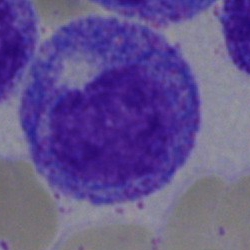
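Promyelocyte, the central cell in a stained bone marrow smear. Notice first its round outline, and then the nucleus sitting off-centre toward the lower right. At the upper left, pressed against the nucleus, a pale clear zone lies in the cytoplasm. Fine purple granules are scattered through the rest of the cytoplasm.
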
